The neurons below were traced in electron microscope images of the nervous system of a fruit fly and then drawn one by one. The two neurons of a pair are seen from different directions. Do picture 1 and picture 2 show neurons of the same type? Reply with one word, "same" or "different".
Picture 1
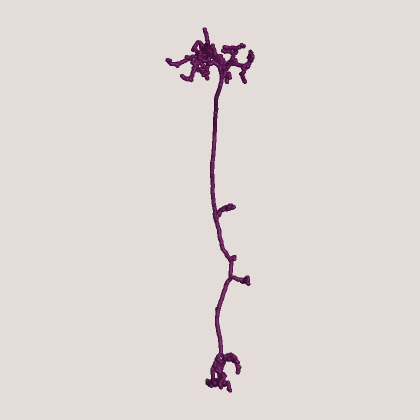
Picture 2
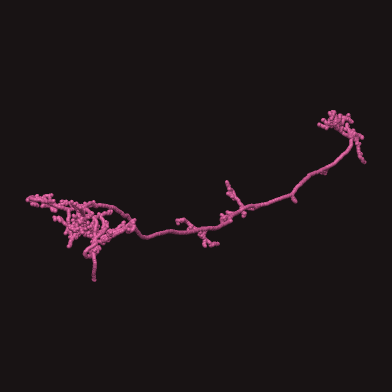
same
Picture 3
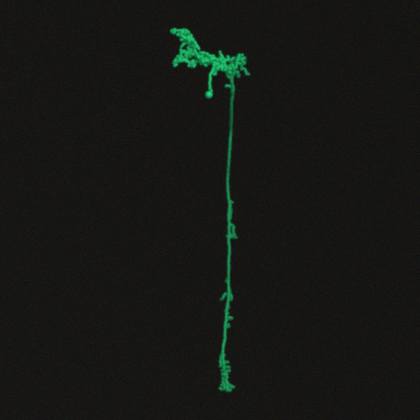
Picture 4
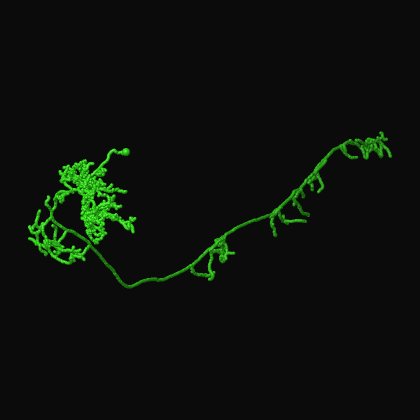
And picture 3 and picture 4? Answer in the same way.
same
